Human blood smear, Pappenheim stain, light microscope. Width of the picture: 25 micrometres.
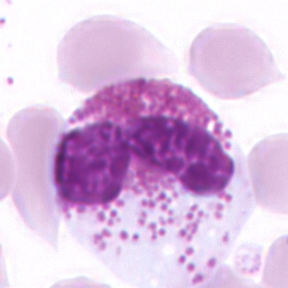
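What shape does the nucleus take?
Two lobes, joined by a narrower bridge.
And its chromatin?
Dense and clumped, stained deep purple, with no nucleoli visible.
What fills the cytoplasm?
Many round reddish-pink granules.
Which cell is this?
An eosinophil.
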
